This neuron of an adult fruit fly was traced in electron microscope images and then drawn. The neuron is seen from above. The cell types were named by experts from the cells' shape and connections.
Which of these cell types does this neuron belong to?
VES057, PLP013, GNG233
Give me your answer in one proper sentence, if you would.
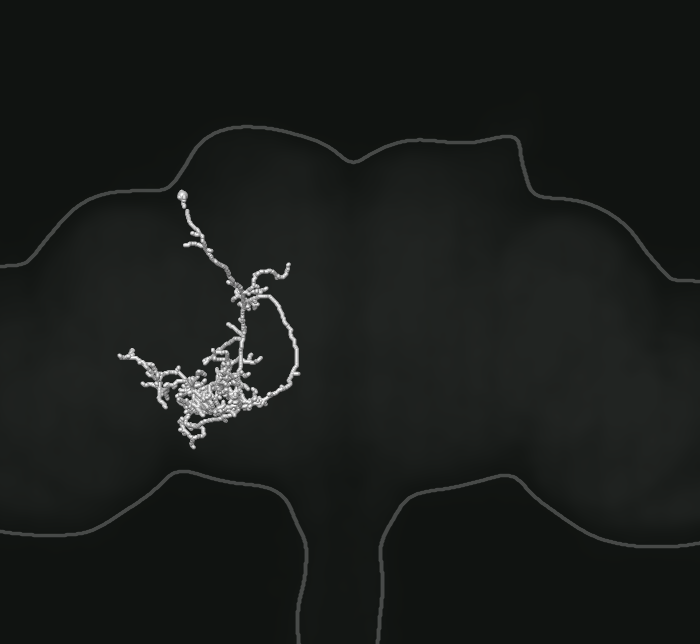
The neuron is of cell type PLP013.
